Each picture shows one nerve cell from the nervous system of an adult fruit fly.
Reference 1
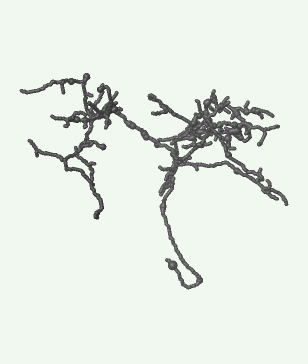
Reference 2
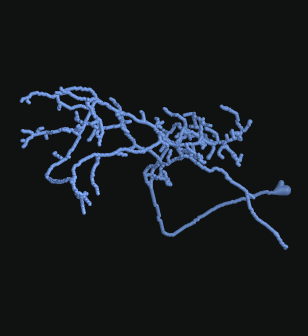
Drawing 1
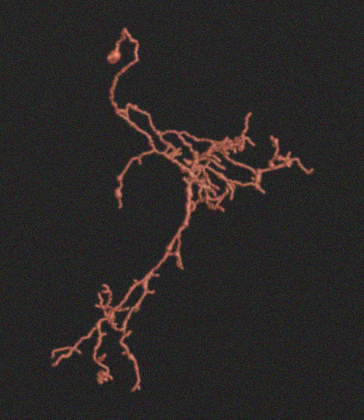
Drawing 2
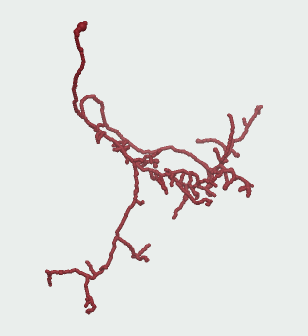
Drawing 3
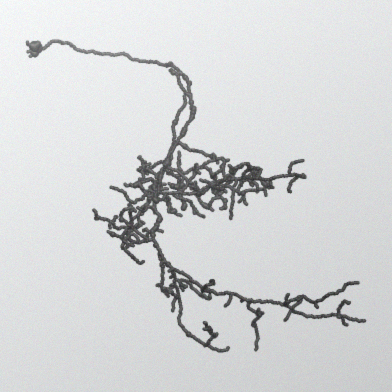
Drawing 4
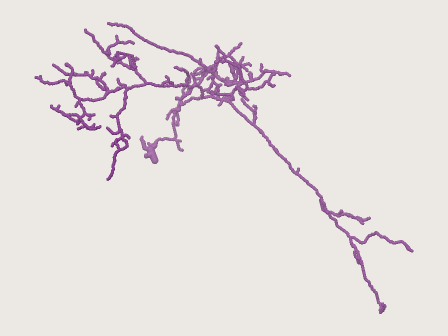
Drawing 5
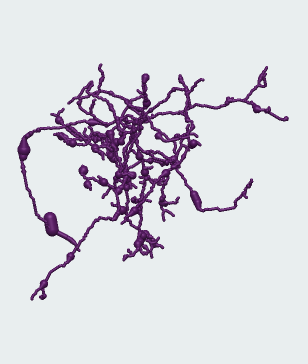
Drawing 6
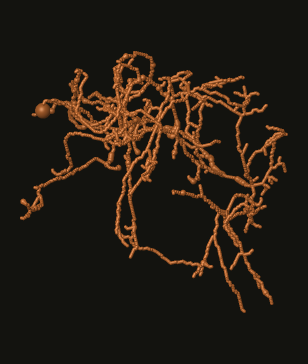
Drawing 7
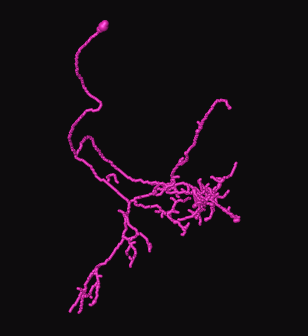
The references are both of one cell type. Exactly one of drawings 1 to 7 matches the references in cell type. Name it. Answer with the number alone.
4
